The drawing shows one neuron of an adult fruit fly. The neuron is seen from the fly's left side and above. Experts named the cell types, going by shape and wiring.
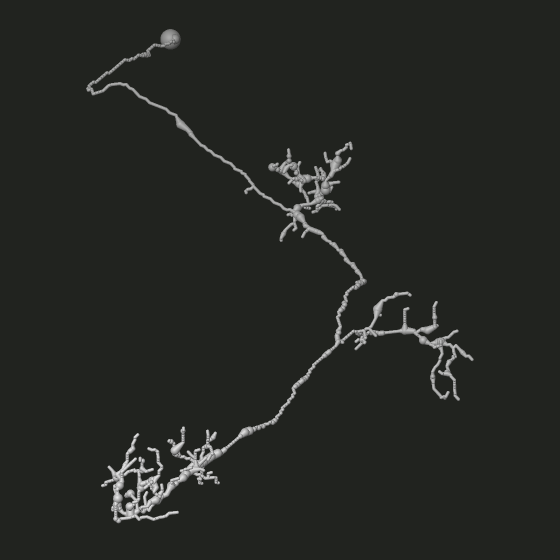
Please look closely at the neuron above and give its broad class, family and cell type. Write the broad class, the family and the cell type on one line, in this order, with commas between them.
optic-lobe intrinsic neuron, TmY, TmY17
